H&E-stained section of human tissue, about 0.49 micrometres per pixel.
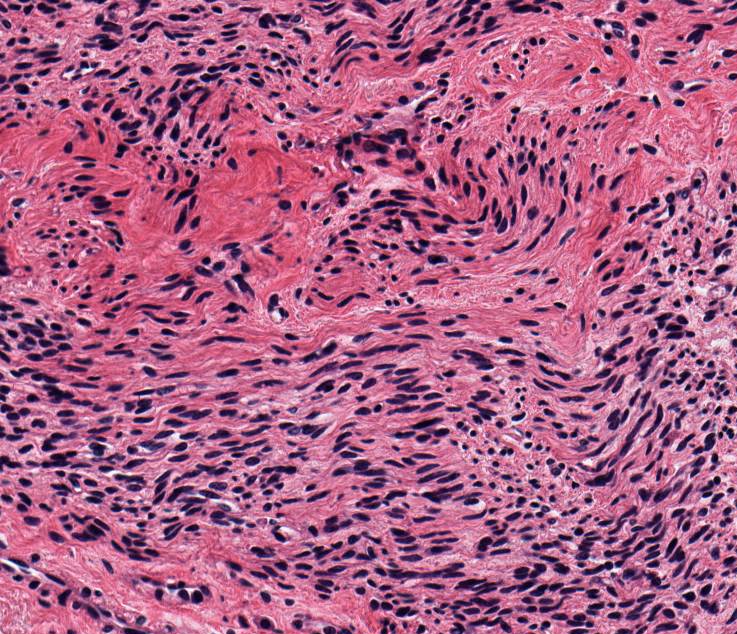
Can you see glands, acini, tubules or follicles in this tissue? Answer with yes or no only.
No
